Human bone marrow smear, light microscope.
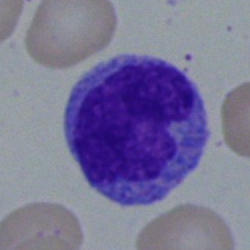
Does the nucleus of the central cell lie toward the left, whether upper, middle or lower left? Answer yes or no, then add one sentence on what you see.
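Yes. The rim of cytoplasm is widest along the lower right of the cell.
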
